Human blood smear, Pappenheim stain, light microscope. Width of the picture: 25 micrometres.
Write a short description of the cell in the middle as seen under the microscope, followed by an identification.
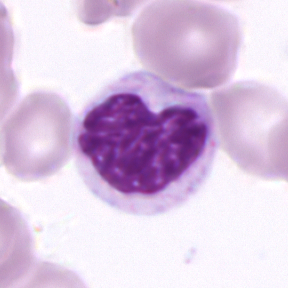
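Measuring about 12 micrometres across, this cell carries a nucleus of roughly 11 by 9 micrometres that takes up about 60% of its area. A notch on the upper side of the nucleus gives it a bean-like shape. Its chromatin is dark purple, crossed by fine paler streaks. The surrounding cytoplasm is pale greyish lilac, with a few fine reddish dots lying in it. The cell shown is a metamyelocyte.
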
